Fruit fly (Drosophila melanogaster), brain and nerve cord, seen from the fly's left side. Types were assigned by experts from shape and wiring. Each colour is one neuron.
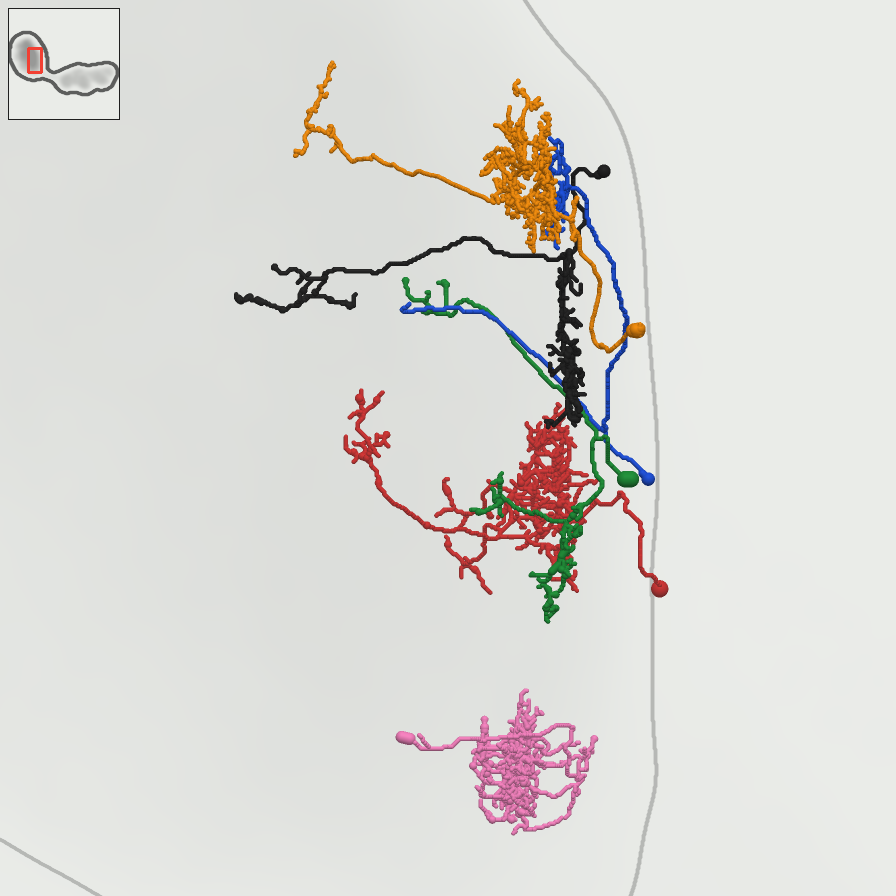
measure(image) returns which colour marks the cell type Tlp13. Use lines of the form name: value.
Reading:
colour: red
